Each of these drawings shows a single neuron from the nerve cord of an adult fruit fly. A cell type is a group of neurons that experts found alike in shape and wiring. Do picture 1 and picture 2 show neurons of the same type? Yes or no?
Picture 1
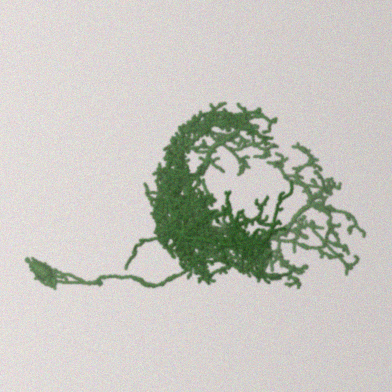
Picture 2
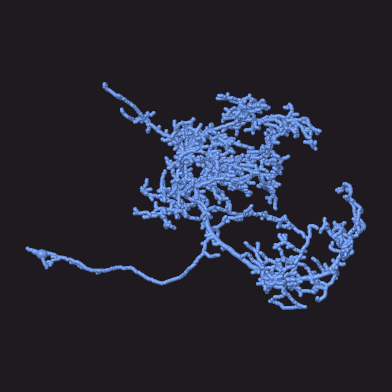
no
